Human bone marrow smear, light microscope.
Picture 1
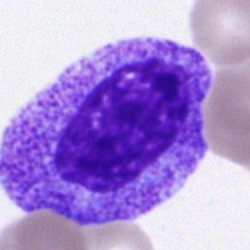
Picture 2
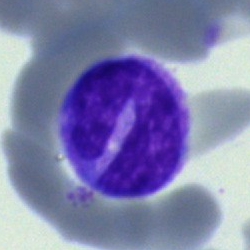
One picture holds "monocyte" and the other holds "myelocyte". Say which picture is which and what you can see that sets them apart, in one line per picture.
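Picture 1 shows a myelocyte: The cytoplasm is packed with many small purple granules.
Picture 2 shows a monocyte: No granules are seen in the cytoplasm.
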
